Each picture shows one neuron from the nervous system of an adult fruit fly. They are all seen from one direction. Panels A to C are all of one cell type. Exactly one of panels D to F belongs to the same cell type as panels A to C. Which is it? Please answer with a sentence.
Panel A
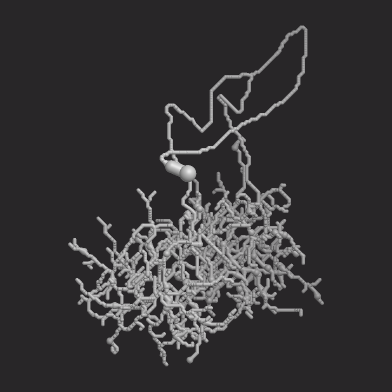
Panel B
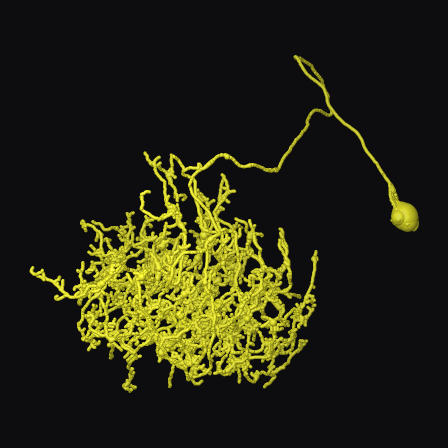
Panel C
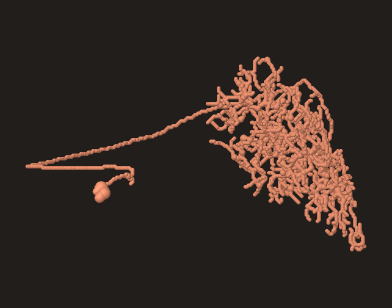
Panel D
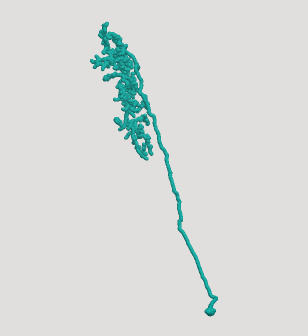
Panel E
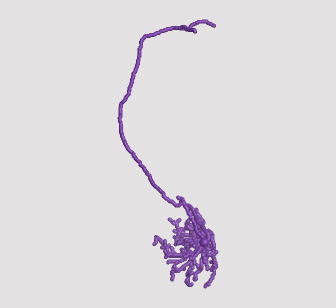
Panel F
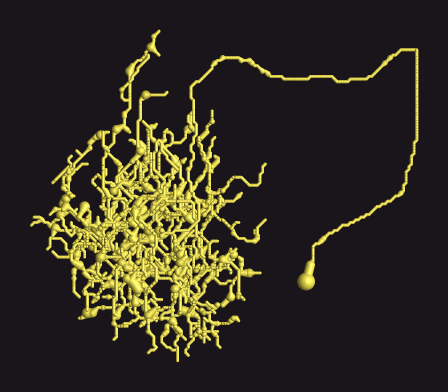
Panel F is of the same cell type.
